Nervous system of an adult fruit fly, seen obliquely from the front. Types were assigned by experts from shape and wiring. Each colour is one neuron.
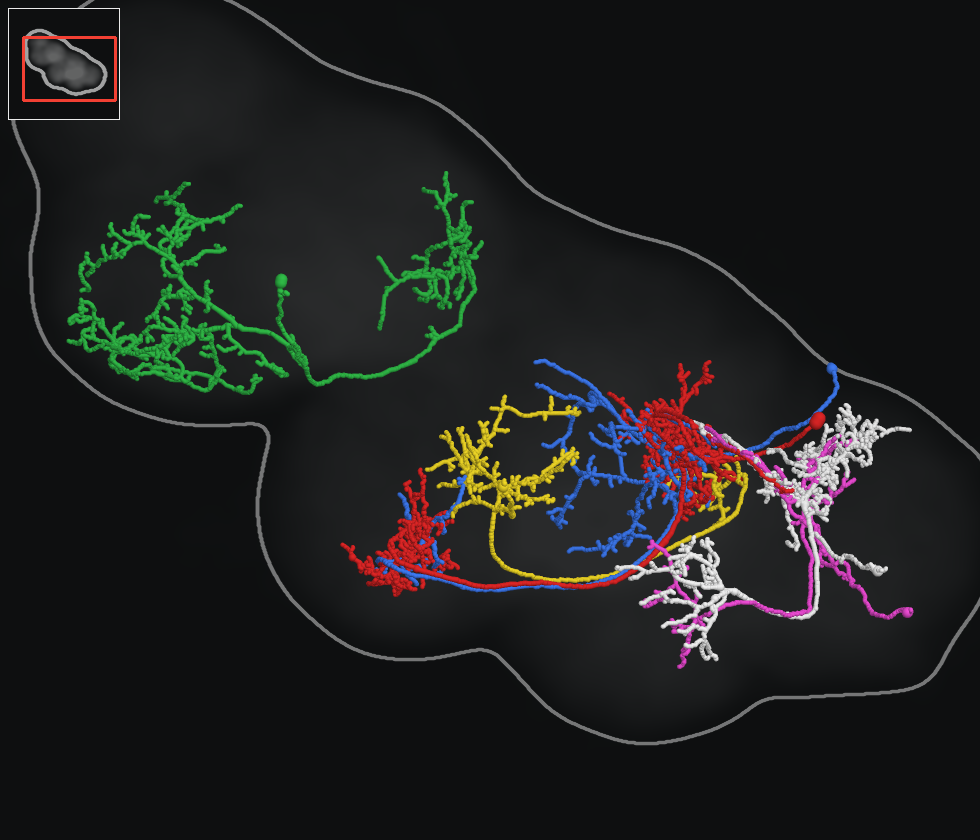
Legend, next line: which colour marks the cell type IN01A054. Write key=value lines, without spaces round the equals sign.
colour=blue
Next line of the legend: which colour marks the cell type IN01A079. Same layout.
colour=magenta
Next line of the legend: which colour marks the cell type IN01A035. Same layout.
colour=red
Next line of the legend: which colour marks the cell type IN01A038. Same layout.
colour=white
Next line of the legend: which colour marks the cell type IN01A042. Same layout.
colour=green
